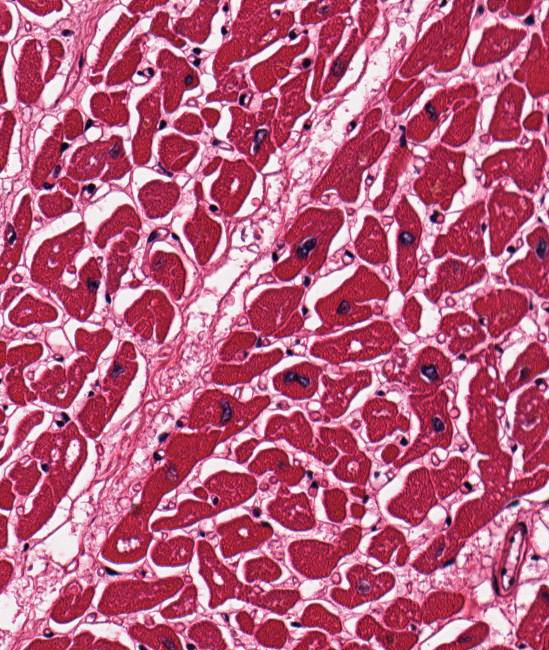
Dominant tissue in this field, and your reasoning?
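That's myocardium, cut mostly across or obliquely, so you get lots of separate irregular profiles. Many profiles have irregular outlines, and some branch.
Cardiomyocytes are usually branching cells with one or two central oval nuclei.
Wherever you catch a nucleus, it's sitting in the middle of the profile. The cytoplasm takes eosin a deep, dense red.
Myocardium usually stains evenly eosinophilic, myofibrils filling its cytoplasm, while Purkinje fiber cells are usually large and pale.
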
